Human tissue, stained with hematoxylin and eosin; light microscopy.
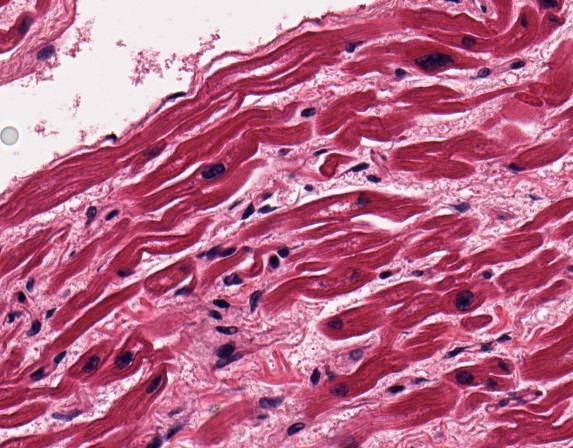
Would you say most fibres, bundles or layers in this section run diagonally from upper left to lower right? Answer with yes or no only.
No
